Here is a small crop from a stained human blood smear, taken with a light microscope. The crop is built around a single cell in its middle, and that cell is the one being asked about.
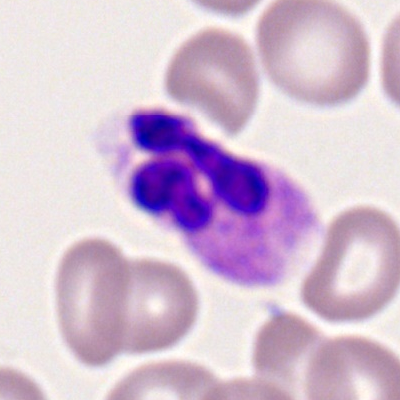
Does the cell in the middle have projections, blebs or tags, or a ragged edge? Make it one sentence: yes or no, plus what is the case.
Yes, the cell is bounded by a rough outline rather than a smooth one.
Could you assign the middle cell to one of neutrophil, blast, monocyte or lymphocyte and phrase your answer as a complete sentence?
Classified as a neutrophil is the cell in the middle of this crop.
